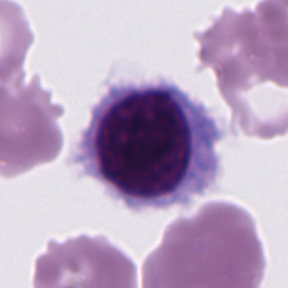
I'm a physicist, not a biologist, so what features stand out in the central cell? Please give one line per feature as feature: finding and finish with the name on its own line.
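Outline: roughly round
Projections: fine, hair-like, fringing the whole circumference
Cytoplasm: narrow pale blue rim around the nucleus
Nucleolus: none distinct
Name: hairy cell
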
